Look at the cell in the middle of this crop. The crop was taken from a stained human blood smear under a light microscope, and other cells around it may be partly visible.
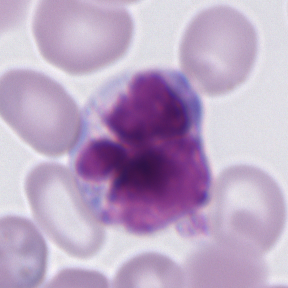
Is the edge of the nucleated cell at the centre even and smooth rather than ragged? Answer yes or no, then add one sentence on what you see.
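No. A small ragged tag of cytoplasm projects from the lower right edge.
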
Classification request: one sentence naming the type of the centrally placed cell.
The middle position in this crop is taken by a large granular lymphocyte.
